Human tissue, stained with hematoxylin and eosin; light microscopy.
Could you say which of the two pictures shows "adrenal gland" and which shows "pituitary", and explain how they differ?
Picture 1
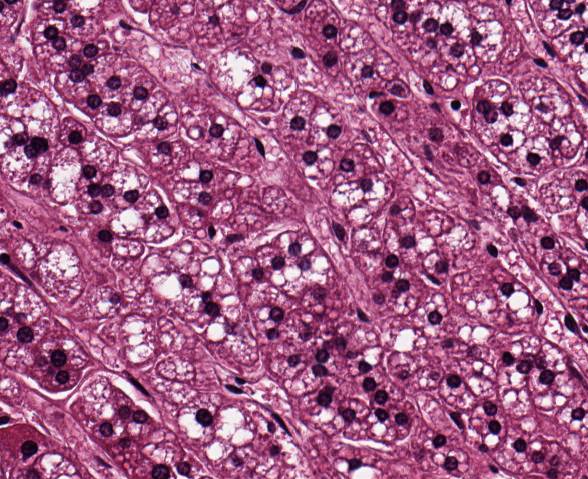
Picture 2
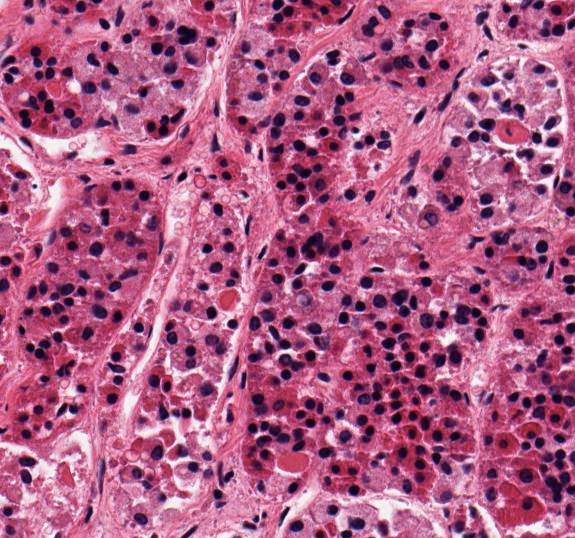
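You've got adrenal gland in picture 1 and pituitary in picture 2. The adrenal cells run in long cords diagonally from upper left to lower right, with foamy cytoplasm full of clear vacuoles of varying size, mostly one small round dark nucleus each, and thin delicate septa carrying flattened, elongated nuclei between the cords. In the pituitary the cells sit in rounded nests and cords with no central lumen or gland spaces, divided by thin bands of pink fibrous stroma across the whole field. Some of those cells stain red, and others with pale grey-purple cytoplasm are mixed in among them, especially in the upper right nests.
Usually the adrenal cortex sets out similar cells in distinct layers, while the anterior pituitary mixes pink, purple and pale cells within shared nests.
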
